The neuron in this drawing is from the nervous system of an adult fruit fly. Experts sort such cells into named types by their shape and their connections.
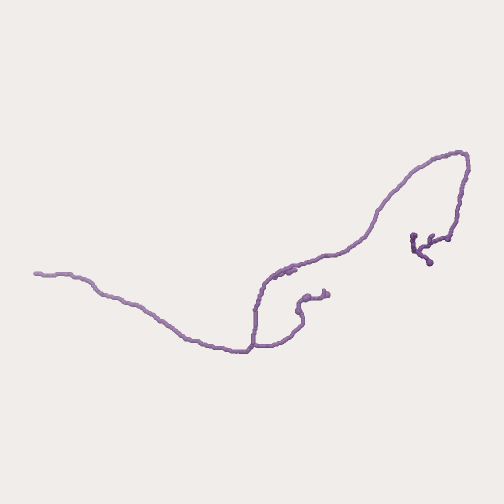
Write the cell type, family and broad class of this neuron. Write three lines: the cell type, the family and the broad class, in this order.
ORN_VM2
class olfactory
sensory neuron entering the brain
